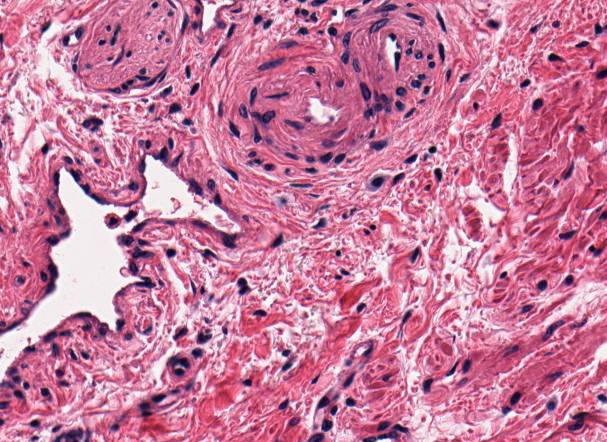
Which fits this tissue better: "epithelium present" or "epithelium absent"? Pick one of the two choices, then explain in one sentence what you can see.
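Epithelium absent. No epithelium or glands are present anywhere in the field.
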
